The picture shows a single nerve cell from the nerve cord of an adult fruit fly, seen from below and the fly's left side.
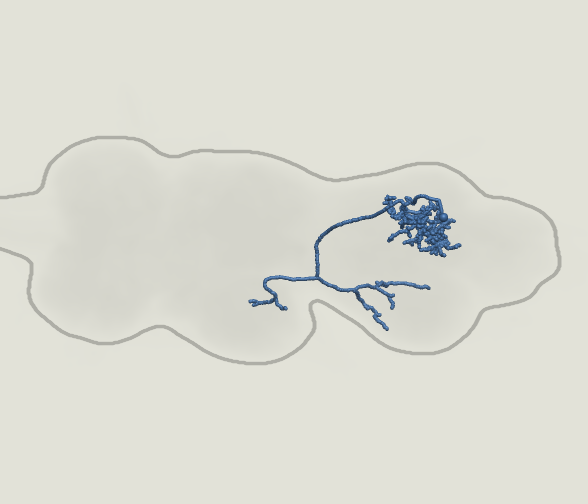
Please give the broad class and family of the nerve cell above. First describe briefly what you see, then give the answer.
As drawn here it is wider than it is tall. This is a nerve-cord intrinsic neuron. Its family is hemilineage 08B.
